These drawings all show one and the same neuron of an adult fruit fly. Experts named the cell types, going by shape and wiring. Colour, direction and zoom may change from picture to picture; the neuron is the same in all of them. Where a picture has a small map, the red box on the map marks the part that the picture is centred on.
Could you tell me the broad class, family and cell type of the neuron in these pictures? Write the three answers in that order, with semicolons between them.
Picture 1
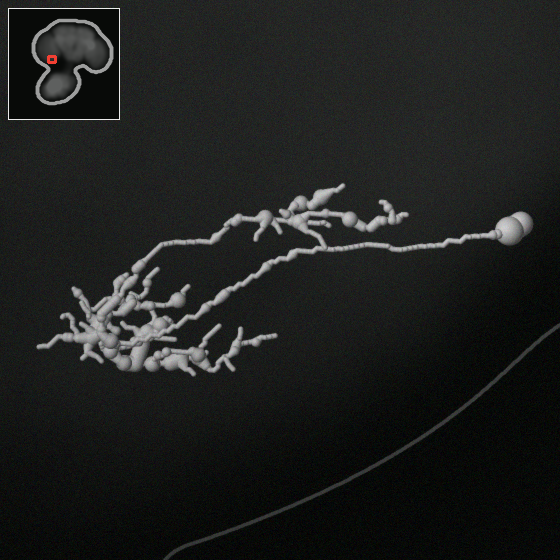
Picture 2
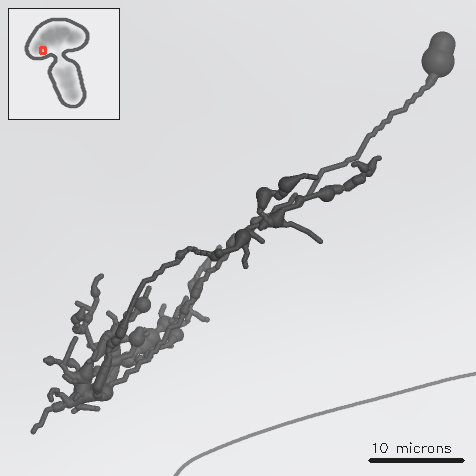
optic-lobe intrinsic neuron; T; T4b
